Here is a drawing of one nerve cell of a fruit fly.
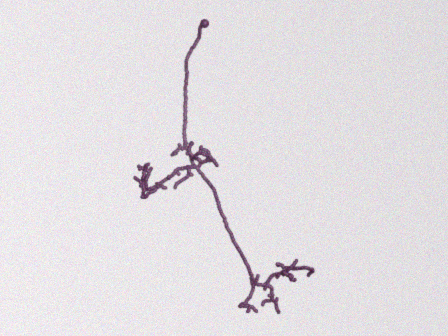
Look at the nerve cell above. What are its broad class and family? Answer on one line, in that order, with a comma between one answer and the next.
central-brain intrinsic neuron, hemilineage AOTUv3_ventral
